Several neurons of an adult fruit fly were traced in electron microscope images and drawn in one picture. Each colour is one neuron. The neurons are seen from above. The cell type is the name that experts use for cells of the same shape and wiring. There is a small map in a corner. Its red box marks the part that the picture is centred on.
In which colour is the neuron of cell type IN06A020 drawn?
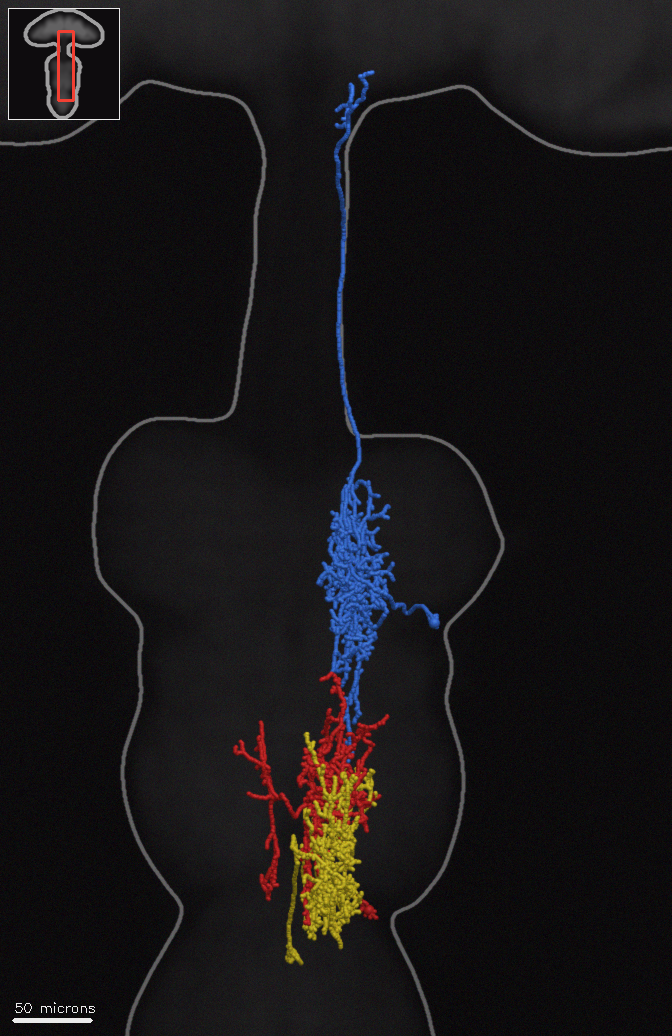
red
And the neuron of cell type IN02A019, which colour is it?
yellow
